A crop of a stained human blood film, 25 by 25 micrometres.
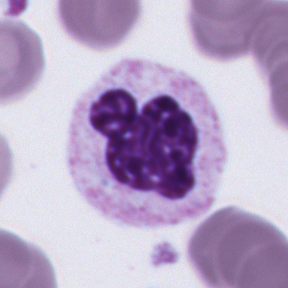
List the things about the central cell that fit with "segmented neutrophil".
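Start with the cytoplasm of this segmented neutrophil, because that is where it fits best: fine pink-violet granules are scattered evenly all through it.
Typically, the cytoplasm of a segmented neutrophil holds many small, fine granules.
That cytoplasm forms a broad rim of pale pink on every side of the nucleus, and it has no vacuoles. The nucleus fills about 40% of the cell's area. Its chromatin is dark purple and coarsely clumped, with small pale gaps between the clumps.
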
